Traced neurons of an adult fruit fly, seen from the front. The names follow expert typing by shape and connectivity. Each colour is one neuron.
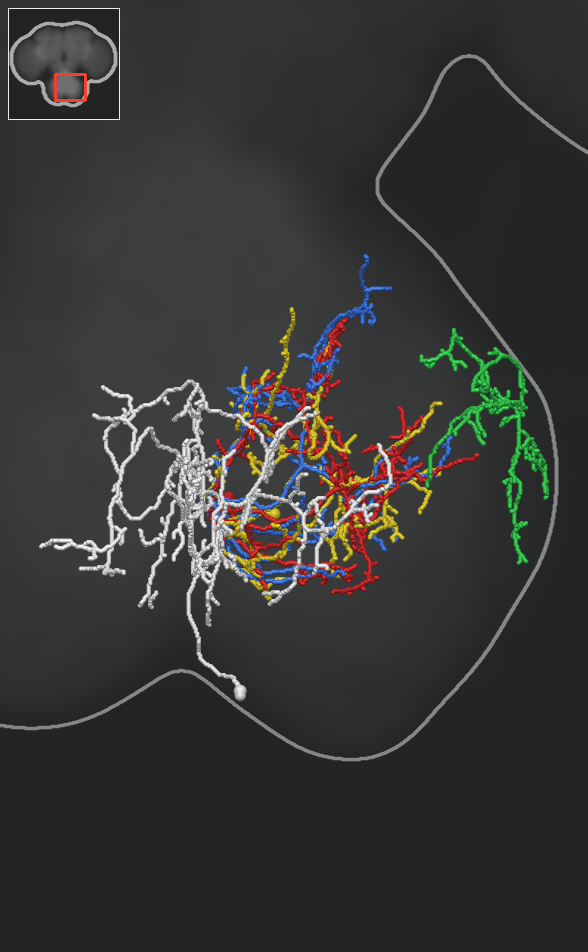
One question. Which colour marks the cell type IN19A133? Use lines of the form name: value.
colour: green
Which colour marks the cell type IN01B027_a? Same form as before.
colour: red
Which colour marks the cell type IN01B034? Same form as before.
colour: yellow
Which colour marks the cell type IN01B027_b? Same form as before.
colour: blue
